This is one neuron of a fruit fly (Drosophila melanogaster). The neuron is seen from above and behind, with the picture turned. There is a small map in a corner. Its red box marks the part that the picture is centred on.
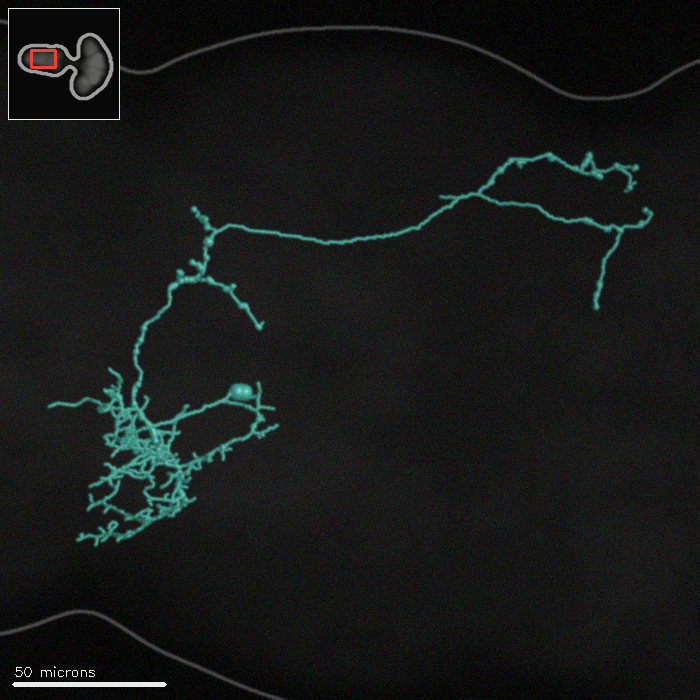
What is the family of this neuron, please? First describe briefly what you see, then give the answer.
It is in the nerve cord and does not reach the brain. By the scale bar it is about 200 microns wide in this view. Dozens of branch ends can be seen. This is a nerve-cord intrinsic neuron. The family is hemilineage 19B.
